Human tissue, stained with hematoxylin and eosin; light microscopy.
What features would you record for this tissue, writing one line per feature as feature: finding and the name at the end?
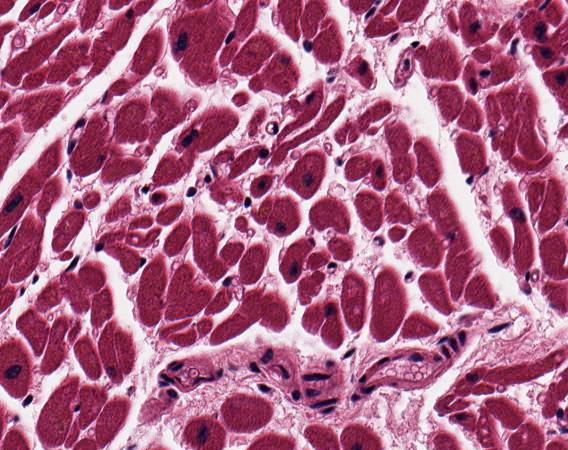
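Cut: mostly transverse or oblique, rounded to polygonal profiles
Nucleus: single and central where present
Cytoplasm: deeply eosinophilic, fairly uniform
Outline: many irregular, elongated or branched
Name: left ventricle of the heart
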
